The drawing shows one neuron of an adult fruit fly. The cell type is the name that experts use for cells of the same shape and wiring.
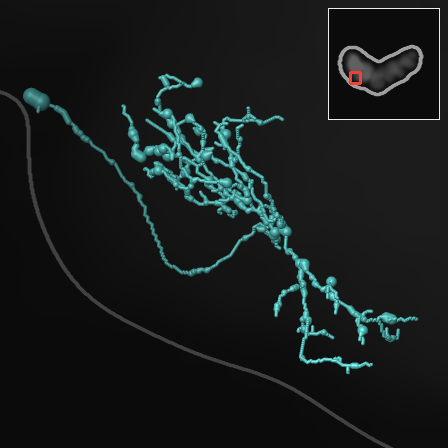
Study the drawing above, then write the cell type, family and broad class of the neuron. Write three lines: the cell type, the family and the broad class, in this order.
GNG395
hemilineage TRdm
central-brain intrinsic neuron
